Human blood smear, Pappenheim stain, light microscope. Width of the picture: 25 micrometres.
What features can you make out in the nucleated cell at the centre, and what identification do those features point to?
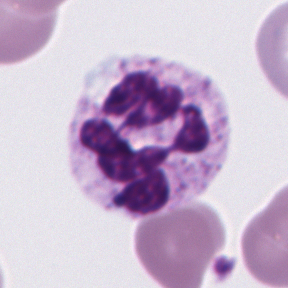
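Measuring about 14 micrometres across, the cell has a nucleus split into at least five separate lobes, arranged in a loose ring around its centre. The chromatin is dark purple and coarsely clumped. Fine lilac-purple granules are scattered through the cytoplasm. It is a segmented neutrophil.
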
